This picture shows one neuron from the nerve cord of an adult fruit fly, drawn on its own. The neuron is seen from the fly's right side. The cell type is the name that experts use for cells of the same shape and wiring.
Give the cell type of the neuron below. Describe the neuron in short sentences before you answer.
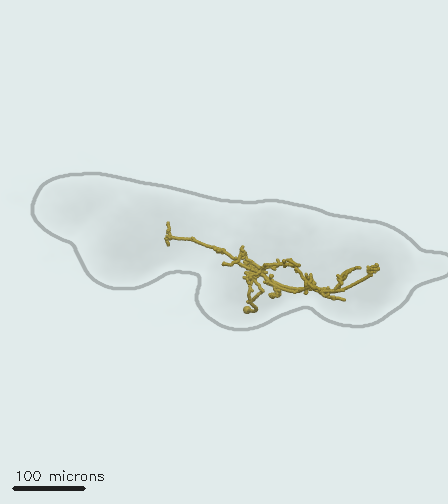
From left to right in the picture it spans about 300 microns. In this view it is wider than it is tall. It is a nerve-cord intrinsic neuron. It is of cell type IN05B075.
